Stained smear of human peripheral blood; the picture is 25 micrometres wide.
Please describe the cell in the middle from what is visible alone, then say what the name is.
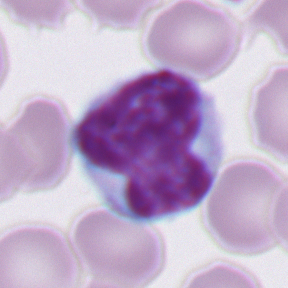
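An irregular nucleus, about 13 micrometres across, shows a deep notch cut into its right side. It fills most of the cell, leaving a narrow rim of pale bluish-grey cytoplasm. The chromatin is dark purple and coarsely clumped, with paler patches between the clumps. The cell is a typical lymphocyte.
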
